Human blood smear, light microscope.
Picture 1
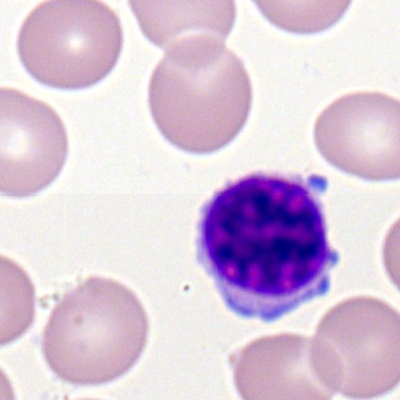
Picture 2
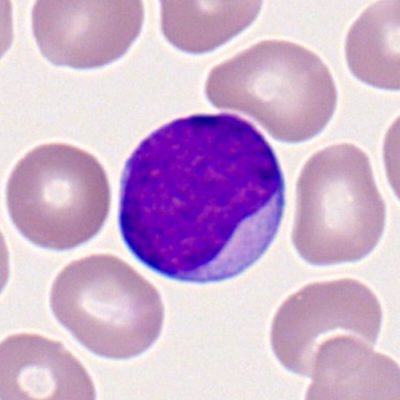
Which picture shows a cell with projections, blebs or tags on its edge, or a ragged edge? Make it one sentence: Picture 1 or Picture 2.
In Picture 1, the edge of the cell is rough, not smooth.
